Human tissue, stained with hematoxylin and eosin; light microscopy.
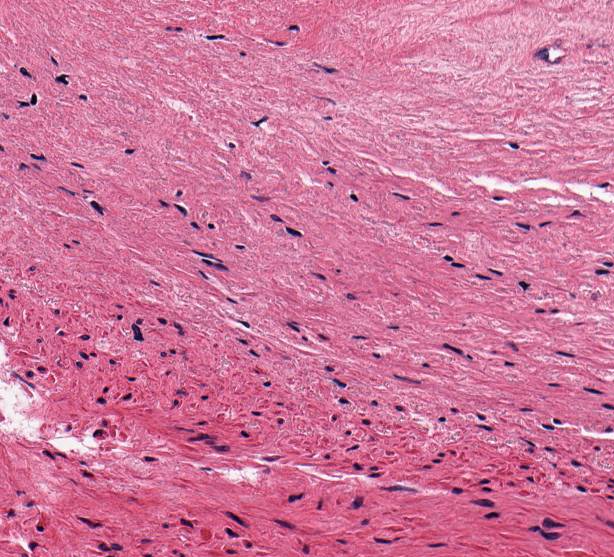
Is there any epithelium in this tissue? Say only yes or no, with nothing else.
No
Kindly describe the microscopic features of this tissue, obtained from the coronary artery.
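You'll see the whole field is taken up by densely packed pink fibrous tissue. The nuclei are dark, slender and spindle-shaped, running parallel to the fibres. They're sparse up in the top part and more crowded down in the lower left. And you can't really tell the cell cytoplasm apart from the pink fibres around it.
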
